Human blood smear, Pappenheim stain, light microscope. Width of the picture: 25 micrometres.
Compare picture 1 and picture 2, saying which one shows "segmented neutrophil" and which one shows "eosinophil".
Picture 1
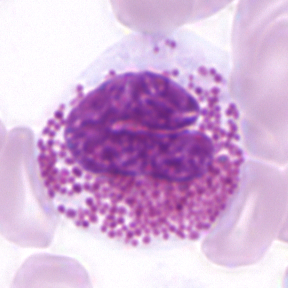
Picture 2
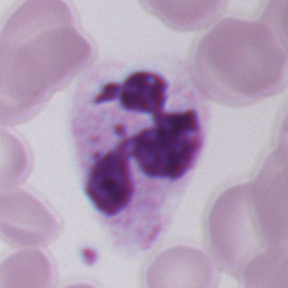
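Eosinophil in picture 1; segmented neutrophil in picture 2. Lobes: two in the eosinophil, one above the other, separated by a cleft; three large ones in the segmented neutrophil, joined by thin strands, with a small nuclear tag sticking out to the upper left from the top lobe.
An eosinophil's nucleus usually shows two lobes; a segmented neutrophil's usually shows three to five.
Chromatin: coarse and clumped with dark purple patches in the eosinophil; dark purple and densely clumped in the segmented neutrophil. Nucleoli: none visible in the segmented neutrophil.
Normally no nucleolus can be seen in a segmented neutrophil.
Eosinophil cytoplasm: packed with numerous round reddish-purple granules of fairly uniform size, pale and nearly colourless between them.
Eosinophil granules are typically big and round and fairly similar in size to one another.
Segmented neutrophil cytoplasm: pale pinkish-lilac rather than blue.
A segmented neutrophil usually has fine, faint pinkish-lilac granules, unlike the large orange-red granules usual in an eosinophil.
Other: eosinophil outline roughly round; a small purple dot just below and to the left of the segmented neutrophil.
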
